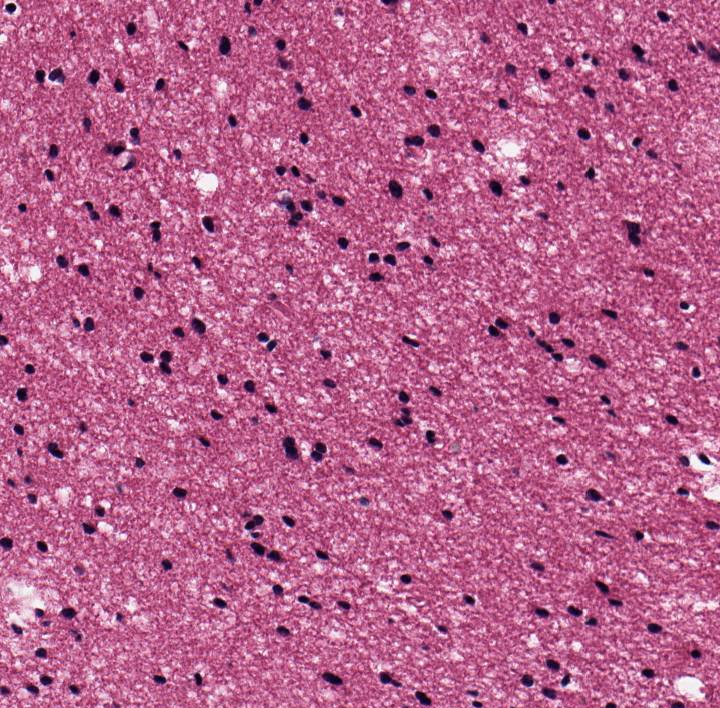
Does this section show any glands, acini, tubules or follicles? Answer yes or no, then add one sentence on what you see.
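No. The whole field is an even sheet of pink matrix with small nuclei scattered fairly uniformly and no organised units.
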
